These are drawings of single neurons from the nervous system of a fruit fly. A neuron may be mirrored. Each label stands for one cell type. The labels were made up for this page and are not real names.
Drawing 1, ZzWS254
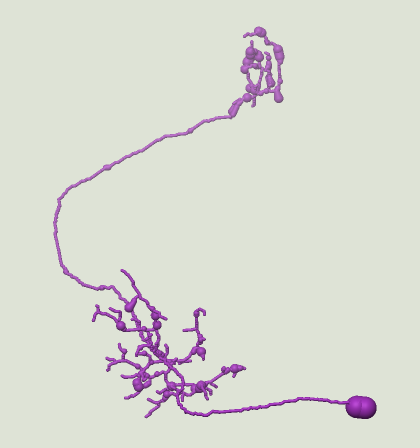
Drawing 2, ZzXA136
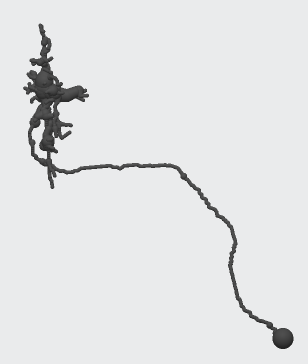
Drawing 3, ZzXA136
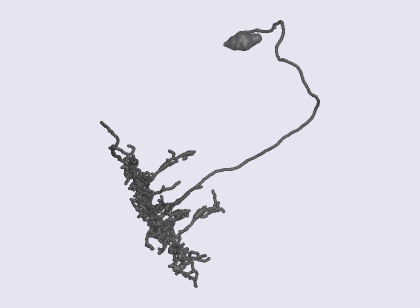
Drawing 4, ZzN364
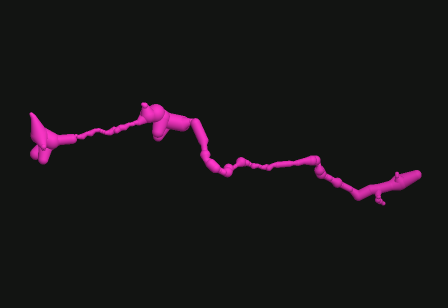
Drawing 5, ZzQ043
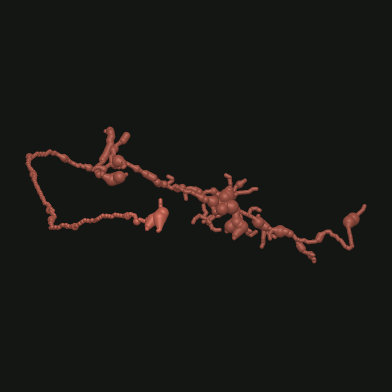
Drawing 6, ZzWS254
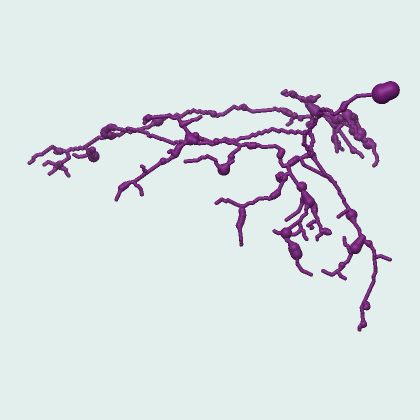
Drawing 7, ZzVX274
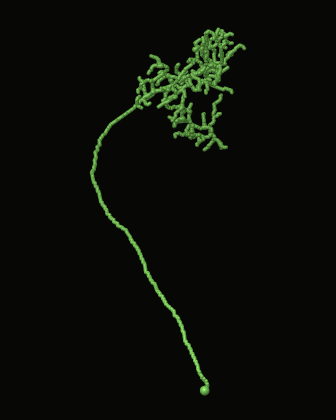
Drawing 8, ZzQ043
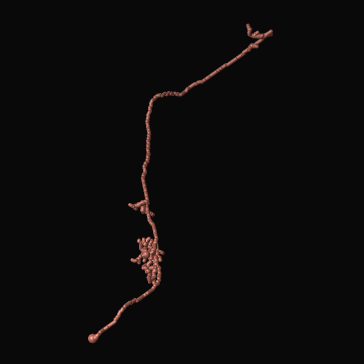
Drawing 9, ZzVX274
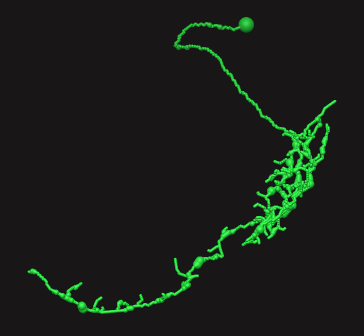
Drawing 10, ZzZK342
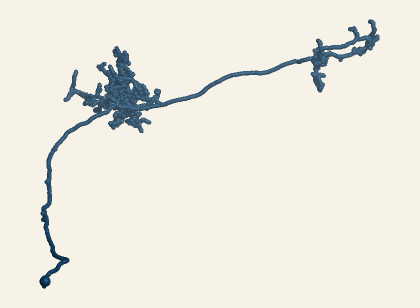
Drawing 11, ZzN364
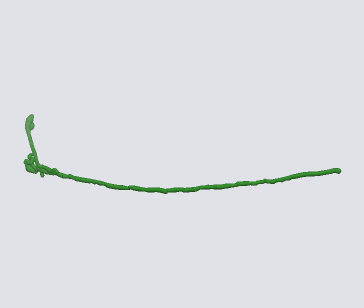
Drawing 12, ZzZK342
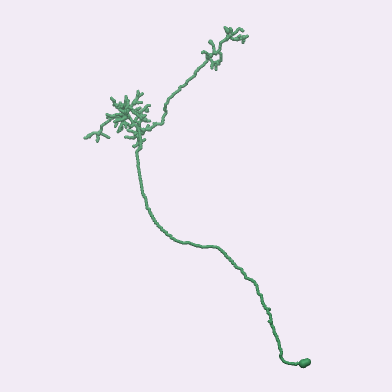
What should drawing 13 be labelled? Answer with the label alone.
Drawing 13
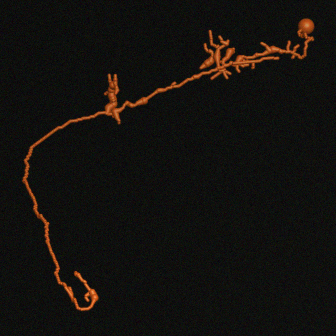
ZzQ043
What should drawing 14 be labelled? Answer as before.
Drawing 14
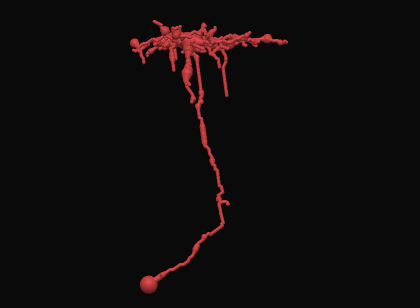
ZzXA136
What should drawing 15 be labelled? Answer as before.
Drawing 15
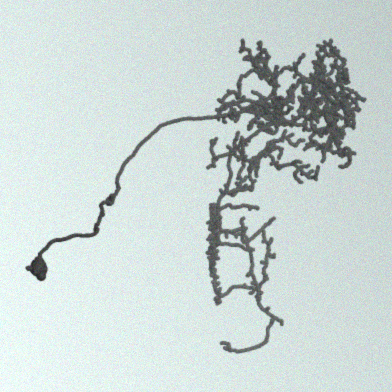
ZzVX274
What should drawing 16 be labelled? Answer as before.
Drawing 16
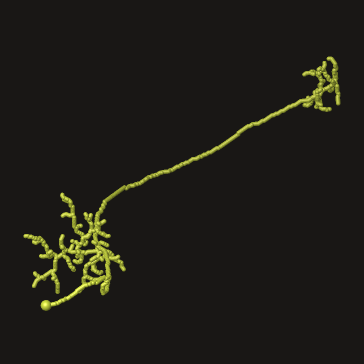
ZzWS254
